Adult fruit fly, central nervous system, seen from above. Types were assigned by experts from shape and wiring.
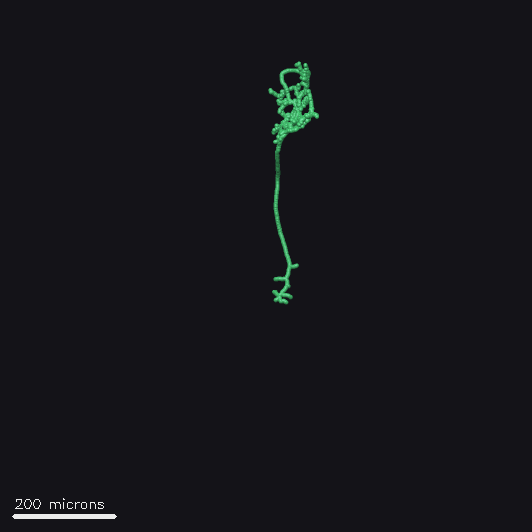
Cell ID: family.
hemilineage MX12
